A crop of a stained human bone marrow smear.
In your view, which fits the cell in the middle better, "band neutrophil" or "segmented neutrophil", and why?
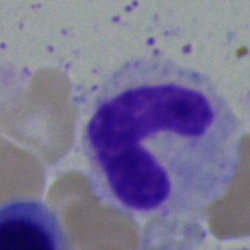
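Band neutrophil. The nucleus is a single, unsegmented band curved like a letter C, its open side facing right.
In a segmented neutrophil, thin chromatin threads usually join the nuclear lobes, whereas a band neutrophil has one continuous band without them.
Its plentiful, pale lilac-grey cytoplasm holds only faint fine granules, none coarse.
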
